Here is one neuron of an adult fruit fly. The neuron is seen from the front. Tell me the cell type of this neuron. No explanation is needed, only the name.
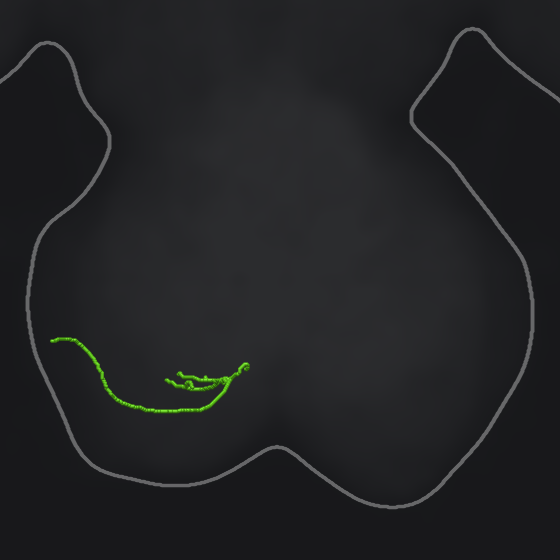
SNta33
